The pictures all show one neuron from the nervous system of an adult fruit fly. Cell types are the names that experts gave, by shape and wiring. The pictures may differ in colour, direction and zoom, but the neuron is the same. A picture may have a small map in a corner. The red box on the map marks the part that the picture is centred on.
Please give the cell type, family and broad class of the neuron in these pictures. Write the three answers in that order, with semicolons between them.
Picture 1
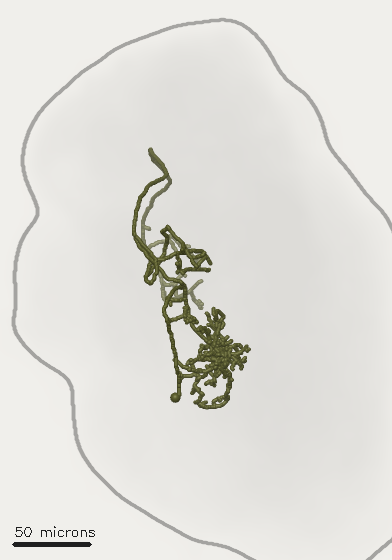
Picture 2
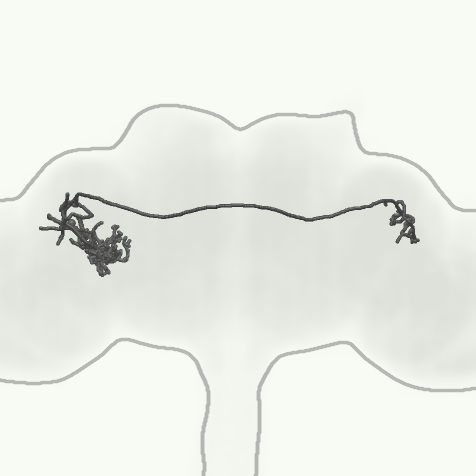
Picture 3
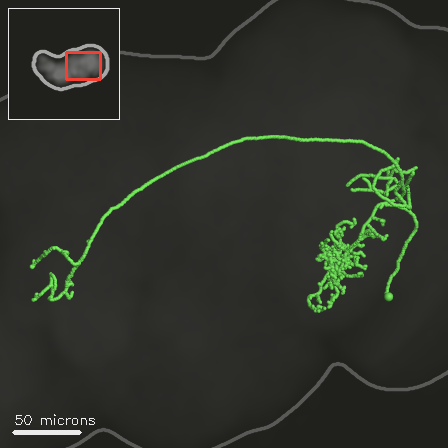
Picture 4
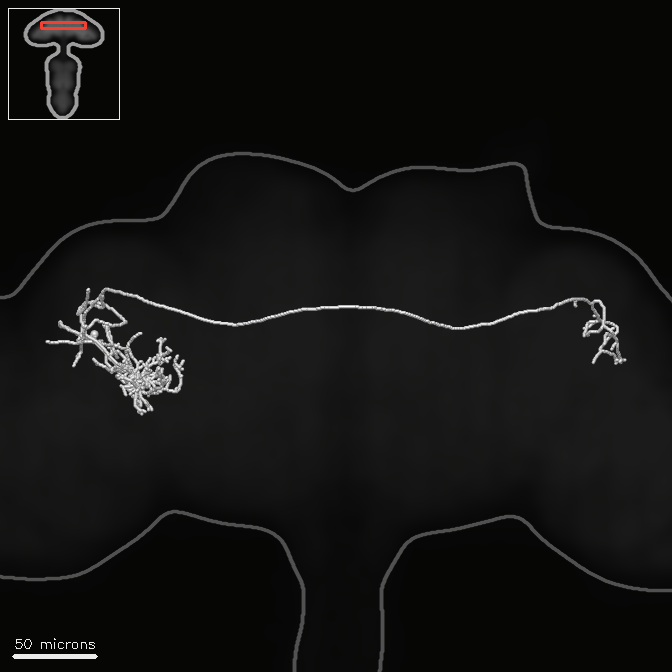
AVLP140; hemilineage VLPl&p1_lateral; central-brain intrinsic neuron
